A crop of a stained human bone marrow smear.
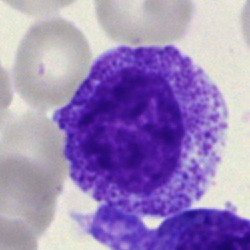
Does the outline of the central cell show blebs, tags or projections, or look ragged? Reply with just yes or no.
Yes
